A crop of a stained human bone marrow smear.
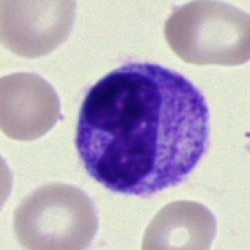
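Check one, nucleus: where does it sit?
Off-centre, toward the left side.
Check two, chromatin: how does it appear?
Dark and dense.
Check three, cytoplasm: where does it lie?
As a broad zone on the right side.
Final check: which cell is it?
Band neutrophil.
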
